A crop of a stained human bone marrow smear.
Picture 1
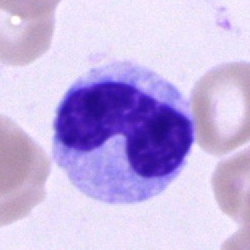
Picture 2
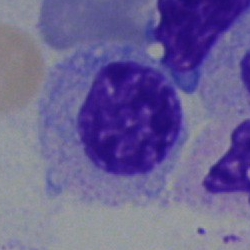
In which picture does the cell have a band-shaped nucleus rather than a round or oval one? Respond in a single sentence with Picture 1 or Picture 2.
A nucleus shaped like a horseshoe, C, U or S without separate lobes is found in Picture 1.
